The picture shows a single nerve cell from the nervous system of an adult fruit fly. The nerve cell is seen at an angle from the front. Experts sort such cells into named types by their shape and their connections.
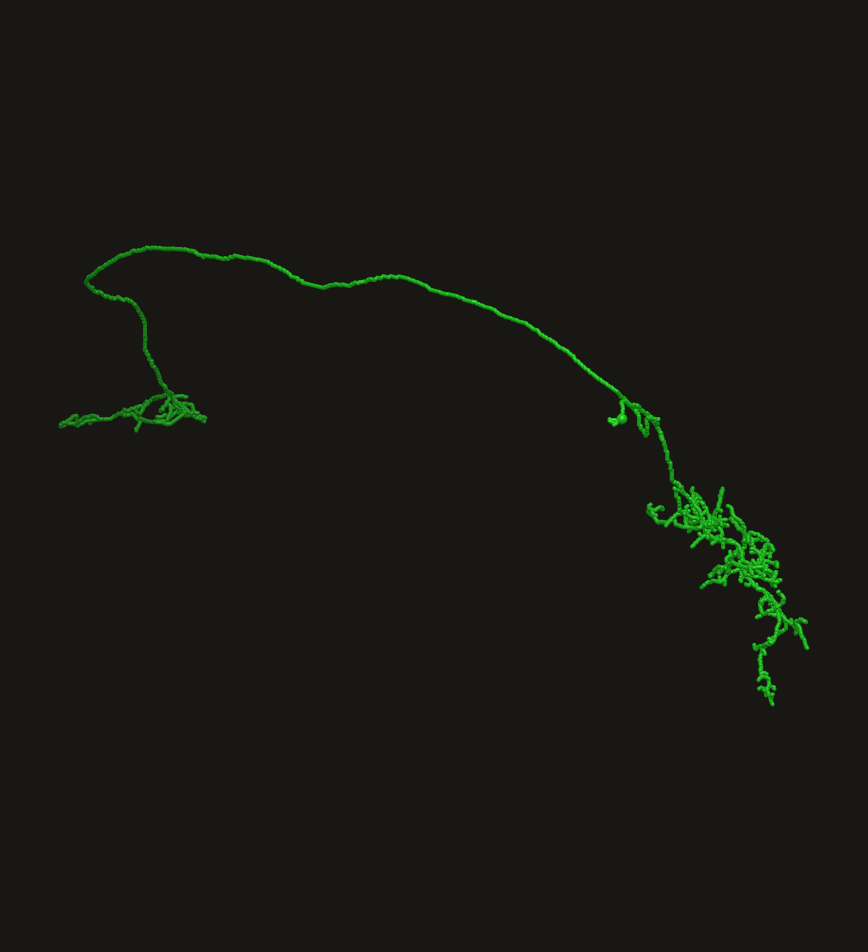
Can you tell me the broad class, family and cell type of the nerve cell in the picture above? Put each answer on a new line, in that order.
central-brain intrinsic neuron
hemilineage VLPd&p1_dorsal
PVLP008_c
